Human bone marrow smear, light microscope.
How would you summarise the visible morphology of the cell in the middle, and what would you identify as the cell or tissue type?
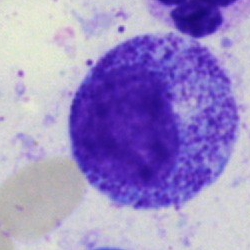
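Starting with the outline, it is round and smooth. Next, the cytoplasm forms a crescent on the right side, its background pale blue. Purple granules also lie over the nucleus, most of all near its upper and lower edges. Just to the right of the nucleus, a paler zone with fewer granules sits in the cytoplasm. Last, the name: this cell is a myelocyte.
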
